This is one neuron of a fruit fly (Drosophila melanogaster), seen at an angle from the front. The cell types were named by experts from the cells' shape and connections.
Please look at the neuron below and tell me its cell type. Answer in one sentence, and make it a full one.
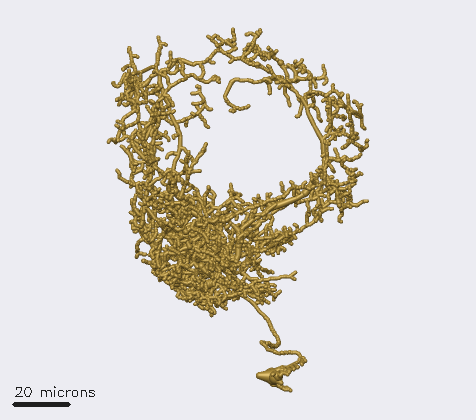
So far as cell type goes, this neuron is IN13B005.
